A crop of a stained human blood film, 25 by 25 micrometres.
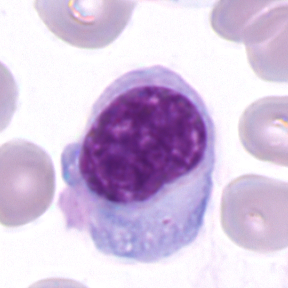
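Plasma cell, the central cell. Its nucleus appears as a single unlobed mass, oval in outline, and it sits off-centre toward the top, so most of the cytoplasm lies below it. In that lower cytoplasm I can make out a few fine reddish granules, and small pale vacuole-like spots are scattered there too.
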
